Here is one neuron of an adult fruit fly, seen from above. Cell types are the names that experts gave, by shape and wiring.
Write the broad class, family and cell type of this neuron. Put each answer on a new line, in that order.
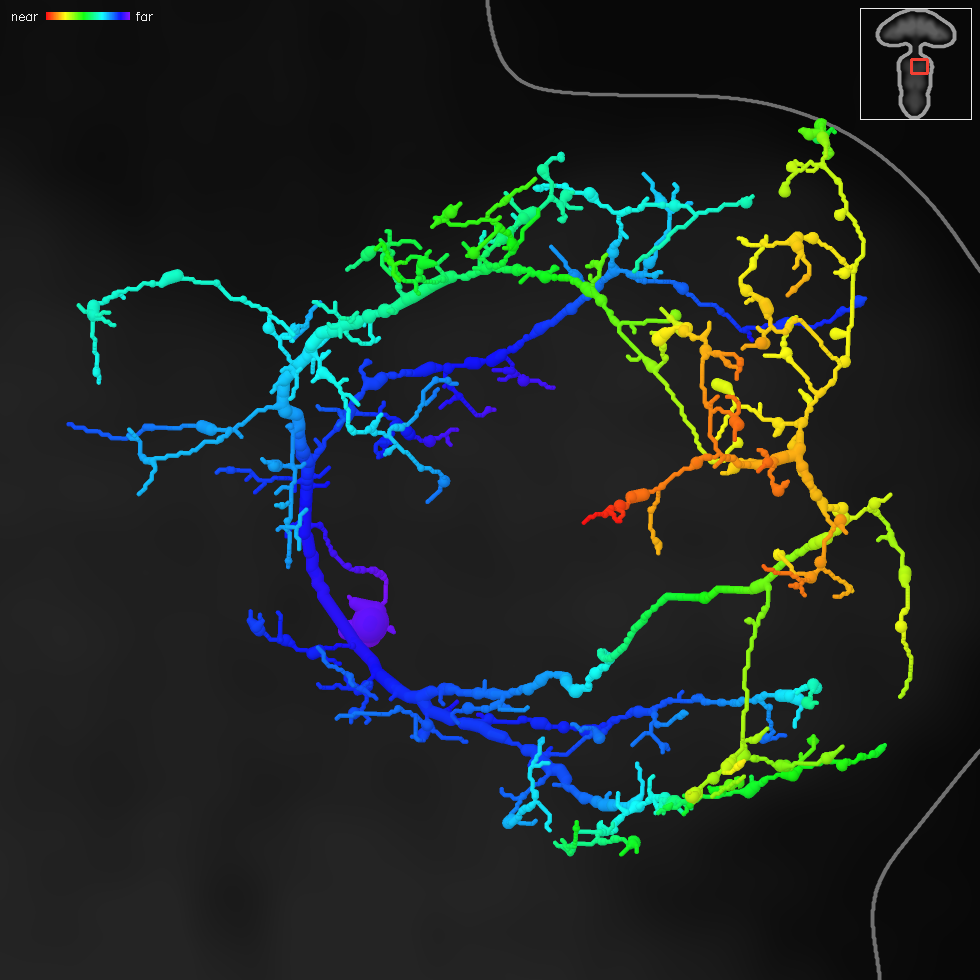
nerve-cord intrinsic neuron
hemilineage 04B
IN04B020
